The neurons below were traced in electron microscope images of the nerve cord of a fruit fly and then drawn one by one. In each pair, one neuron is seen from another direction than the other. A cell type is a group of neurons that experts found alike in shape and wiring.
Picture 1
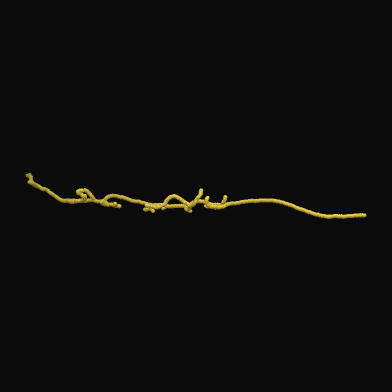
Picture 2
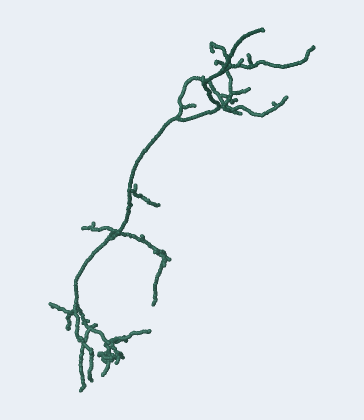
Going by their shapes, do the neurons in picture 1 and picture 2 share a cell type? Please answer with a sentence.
They are of different cell types.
